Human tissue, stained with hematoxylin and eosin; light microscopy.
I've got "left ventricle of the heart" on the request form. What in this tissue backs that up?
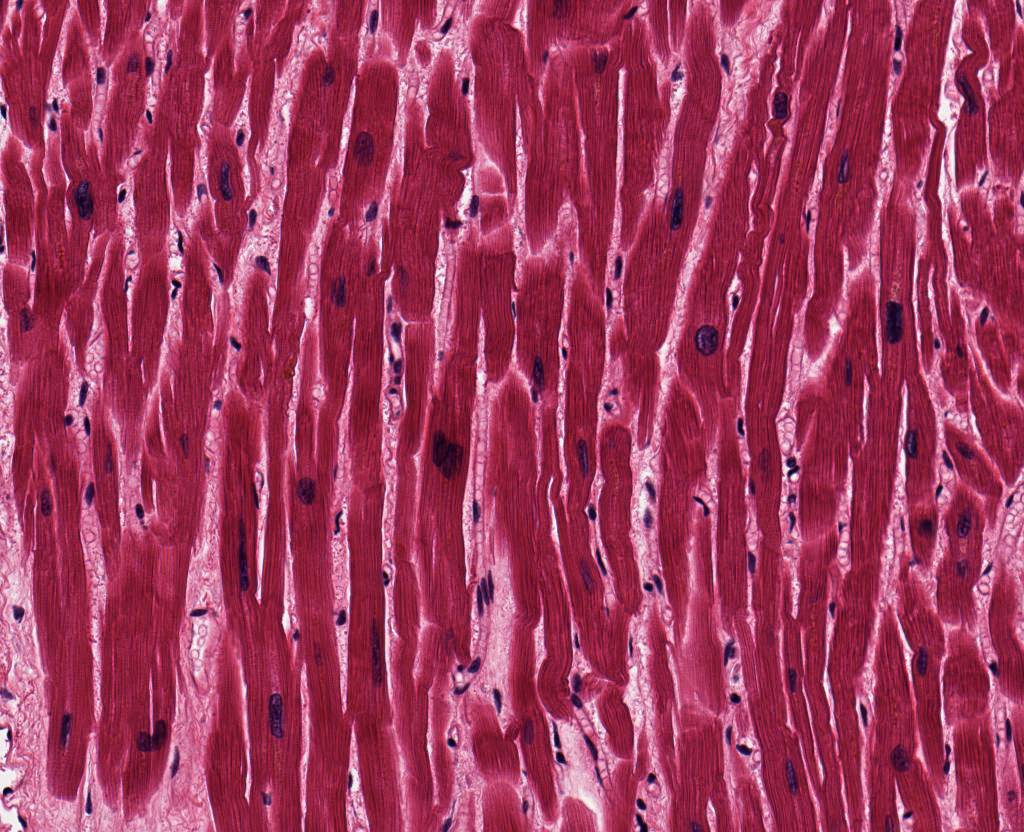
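This is left ventricle of the heart, and the picture fits that name. Muscle fibres cut lengthwise run roughly top to bottom across the whole field. Many of them branch and join neighbouring fibres.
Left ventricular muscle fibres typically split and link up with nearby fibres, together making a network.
The muscle cell nuclei lie in the centre of the fibres.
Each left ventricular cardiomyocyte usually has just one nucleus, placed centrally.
The cytoplasm is deep red with fine lengthwise lines of myofibrils. Nothing in the field stands against the name.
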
